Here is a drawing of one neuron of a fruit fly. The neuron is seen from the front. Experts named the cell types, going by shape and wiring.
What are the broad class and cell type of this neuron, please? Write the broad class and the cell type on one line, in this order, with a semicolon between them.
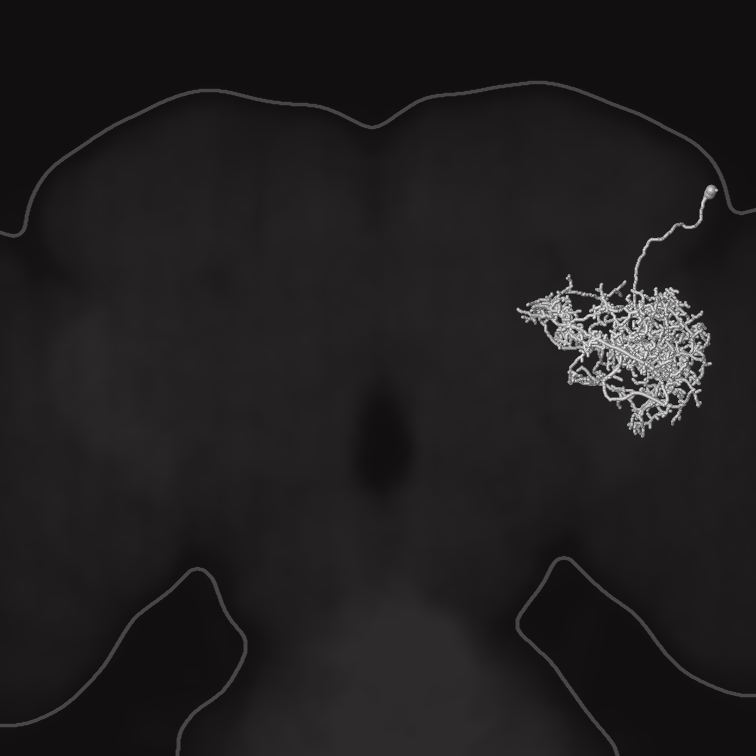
central-brain intrinsic neuron; AVLP081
